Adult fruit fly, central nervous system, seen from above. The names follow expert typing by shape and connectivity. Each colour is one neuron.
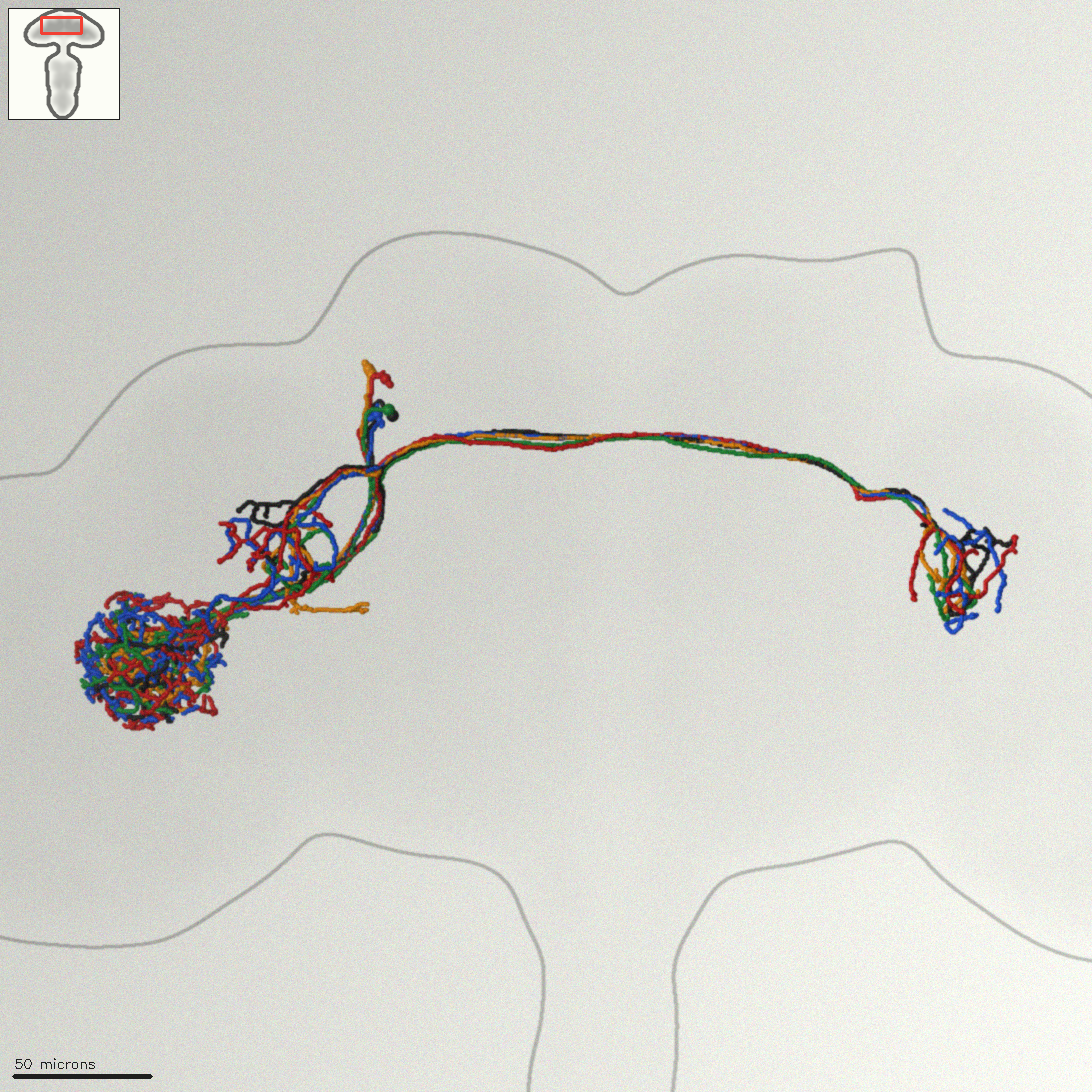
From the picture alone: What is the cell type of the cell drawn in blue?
CB3374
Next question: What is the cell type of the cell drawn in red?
LHAD3b1_a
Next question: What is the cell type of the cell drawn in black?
CB3340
